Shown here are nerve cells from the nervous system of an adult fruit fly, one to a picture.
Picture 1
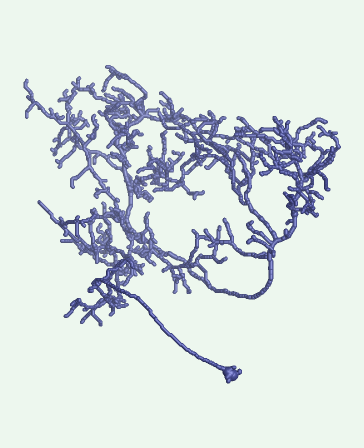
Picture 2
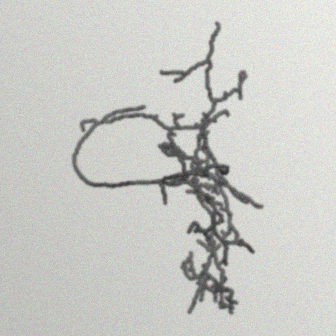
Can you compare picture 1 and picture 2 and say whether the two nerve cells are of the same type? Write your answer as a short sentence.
They are of different cell types.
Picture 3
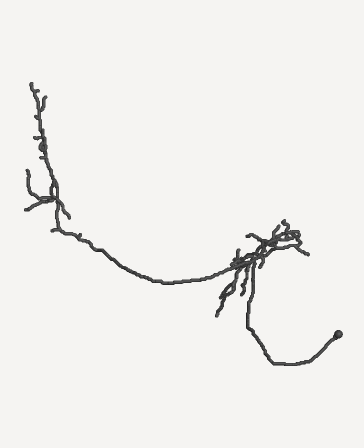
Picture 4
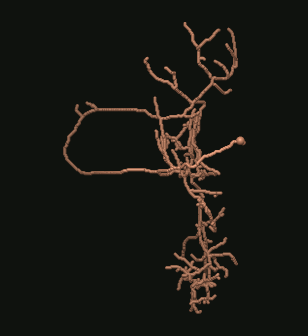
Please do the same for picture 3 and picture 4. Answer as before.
They are of different cell types.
